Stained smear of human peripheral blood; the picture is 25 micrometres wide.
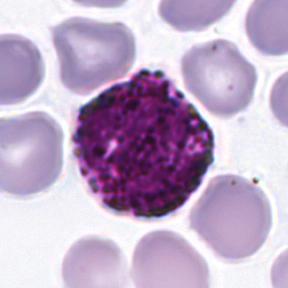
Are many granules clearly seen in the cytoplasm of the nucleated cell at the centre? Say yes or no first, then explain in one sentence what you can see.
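Yes. Coarse, dark purple-black granules crowd the whole cell.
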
